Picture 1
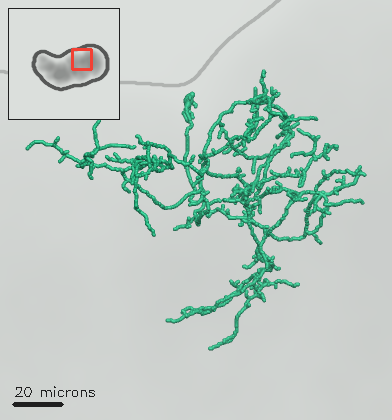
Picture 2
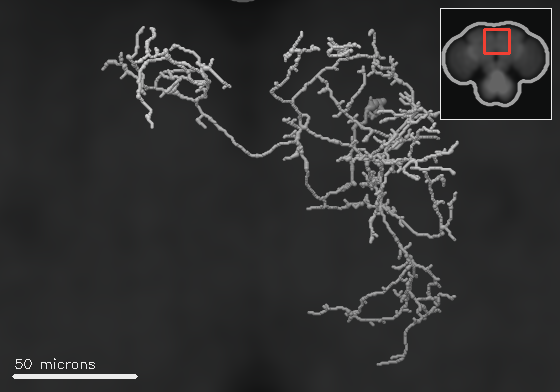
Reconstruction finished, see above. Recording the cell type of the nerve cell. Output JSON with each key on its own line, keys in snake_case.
{
 "cell_type": "SMP501"
}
